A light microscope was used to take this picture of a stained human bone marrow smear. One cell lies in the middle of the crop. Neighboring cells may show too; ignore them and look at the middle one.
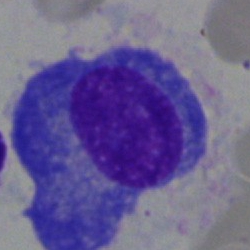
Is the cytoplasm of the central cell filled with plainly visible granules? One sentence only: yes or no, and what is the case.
No, visible granules are absent from the cytoplasm of this cell.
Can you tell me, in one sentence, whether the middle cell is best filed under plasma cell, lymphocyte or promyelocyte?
The middle cell in this particular crop is a plasma cell.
